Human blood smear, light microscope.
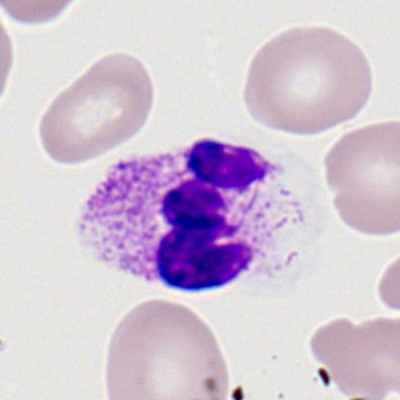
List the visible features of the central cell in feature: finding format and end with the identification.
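Nucleus: split into three separate lobes
Lobe arrangement: stacked one above another in a vertical column
Chromatin: dense, dark purple, clumped
Outline: oval, wider from side to side than from top to bottom
Name: segmented neutrophil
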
